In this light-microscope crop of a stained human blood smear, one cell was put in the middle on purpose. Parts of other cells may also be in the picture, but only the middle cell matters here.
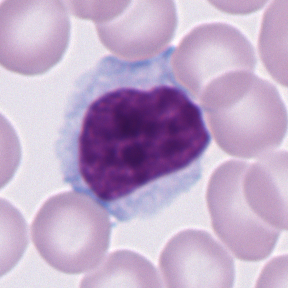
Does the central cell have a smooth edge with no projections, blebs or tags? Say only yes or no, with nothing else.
No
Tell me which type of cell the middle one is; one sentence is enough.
On this slide crop, the central cell is a lymphocyte.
